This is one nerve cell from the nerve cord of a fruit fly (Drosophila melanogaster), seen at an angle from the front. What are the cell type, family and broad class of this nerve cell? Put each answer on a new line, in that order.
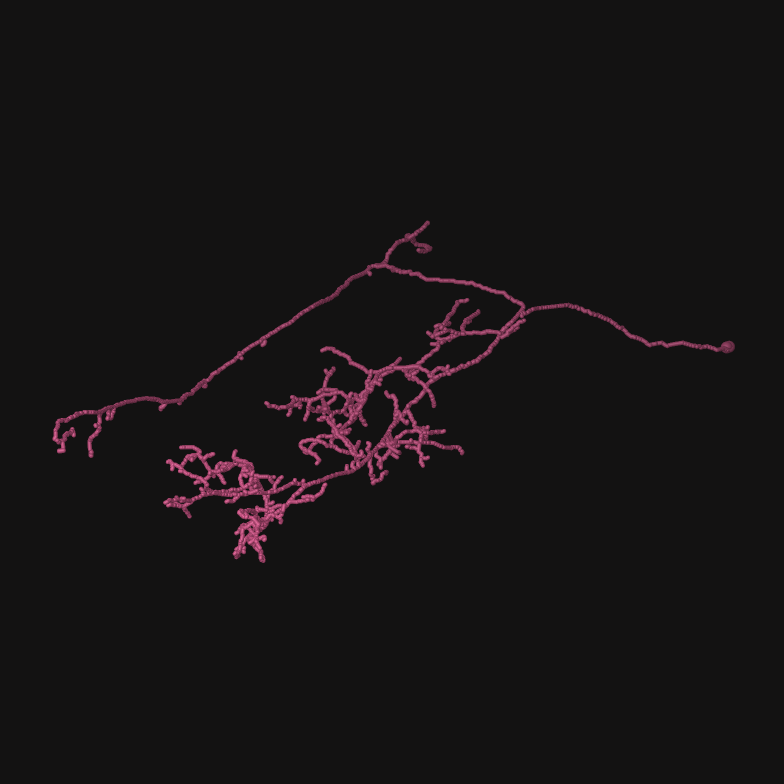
IN08B063
hemilineage 08B
nerve-cord intrinsic neuron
